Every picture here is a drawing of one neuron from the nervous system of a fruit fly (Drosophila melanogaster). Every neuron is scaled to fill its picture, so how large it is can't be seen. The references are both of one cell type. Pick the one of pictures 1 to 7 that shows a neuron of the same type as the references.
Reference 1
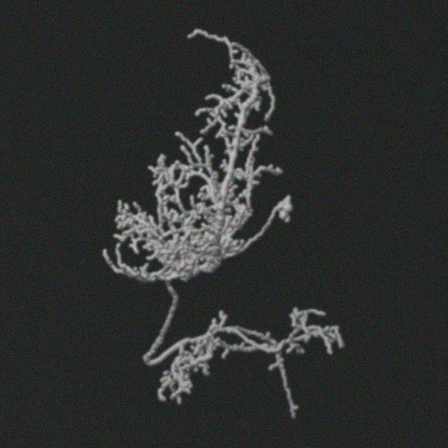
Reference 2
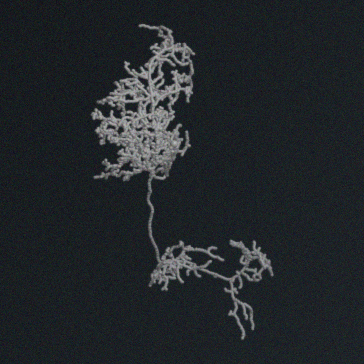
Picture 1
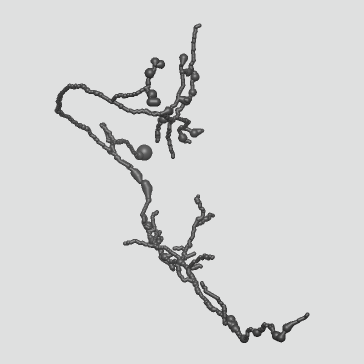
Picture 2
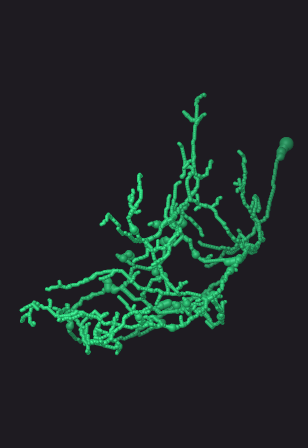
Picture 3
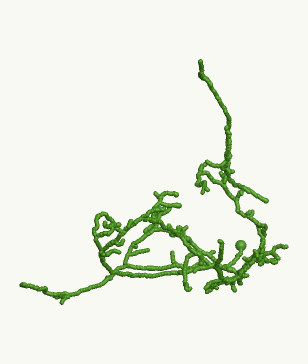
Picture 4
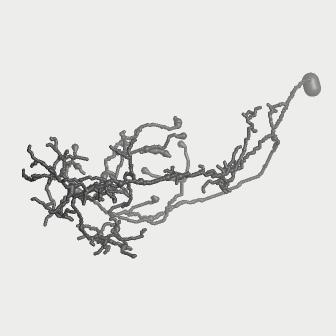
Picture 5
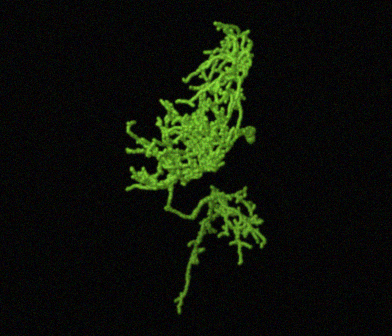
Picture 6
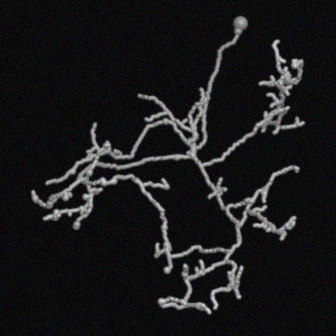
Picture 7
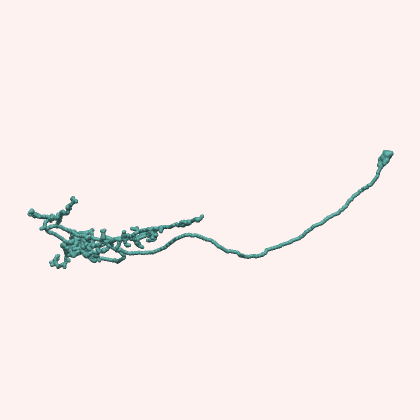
Picture 5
